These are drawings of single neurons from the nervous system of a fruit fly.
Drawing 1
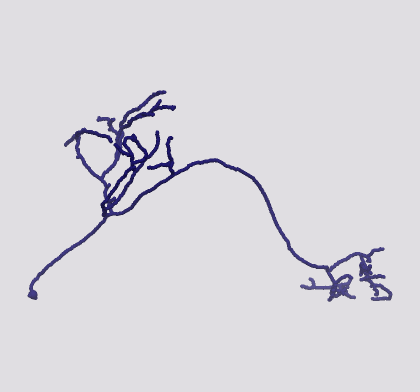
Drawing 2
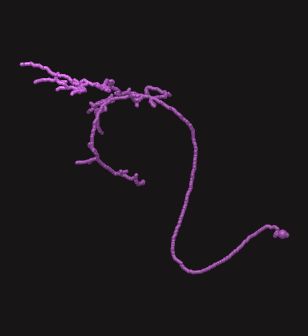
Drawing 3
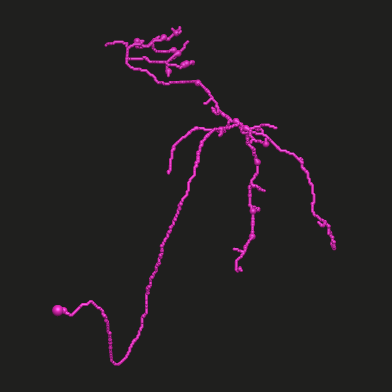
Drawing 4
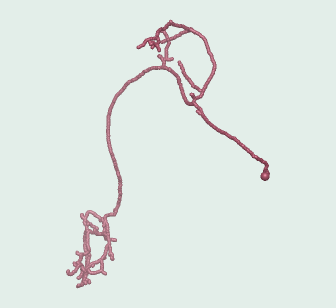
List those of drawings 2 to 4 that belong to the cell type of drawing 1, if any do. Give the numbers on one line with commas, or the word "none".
4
